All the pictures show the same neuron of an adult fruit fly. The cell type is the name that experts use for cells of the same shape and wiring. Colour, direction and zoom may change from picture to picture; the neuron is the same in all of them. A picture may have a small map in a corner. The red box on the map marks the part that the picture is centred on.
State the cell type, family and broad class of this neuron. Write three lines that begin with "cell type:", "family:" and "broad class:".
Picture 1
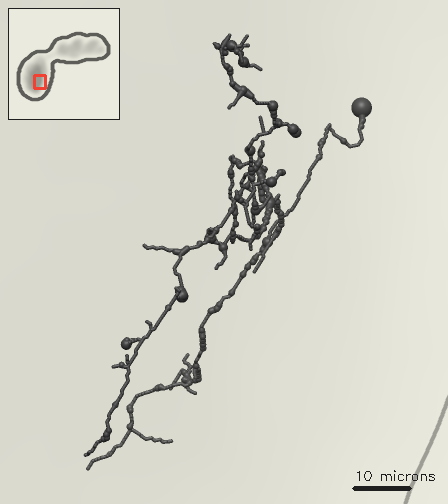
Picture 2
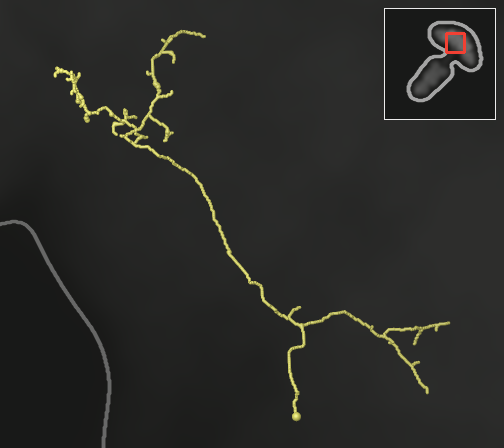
cell type: CB2229
family: hemilineage DM6_posterior
broad class: central-brain intrinsic neuron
